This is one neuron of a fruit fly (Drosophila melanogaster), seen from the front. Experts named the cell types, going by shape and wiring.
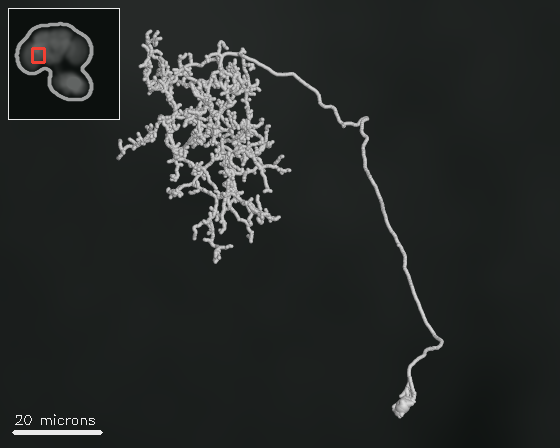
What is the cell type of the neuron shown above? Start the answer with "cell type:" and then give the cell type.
cell type: Li34a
